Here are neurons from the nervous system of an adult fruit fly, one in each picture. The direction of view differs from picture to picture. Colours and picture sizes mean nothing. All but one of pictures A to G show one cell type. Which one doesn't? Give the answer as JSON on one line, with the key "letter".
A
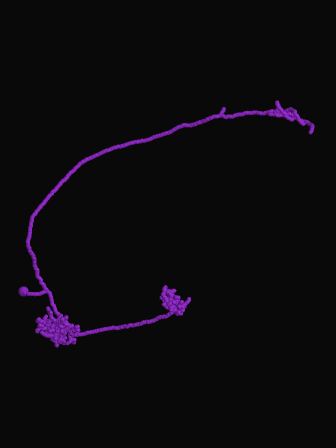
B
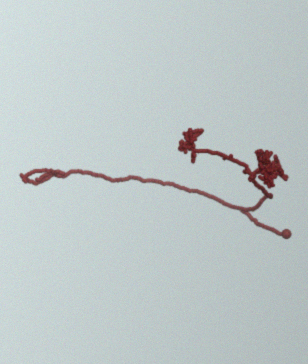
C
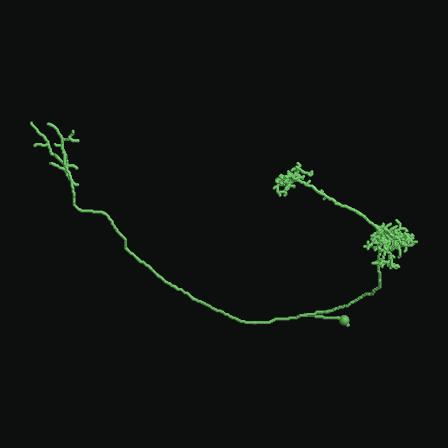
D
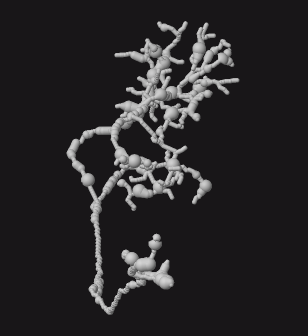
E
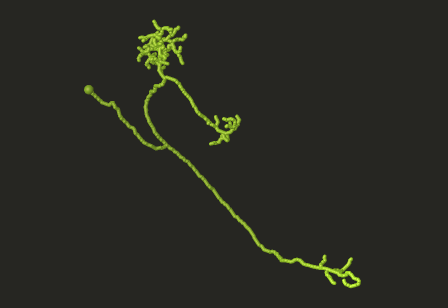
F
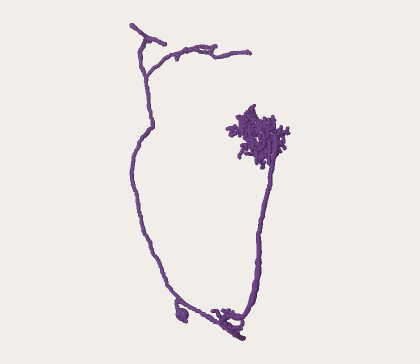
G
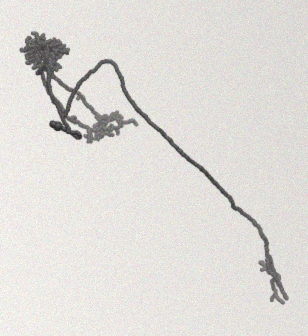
{"letter": "F"}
